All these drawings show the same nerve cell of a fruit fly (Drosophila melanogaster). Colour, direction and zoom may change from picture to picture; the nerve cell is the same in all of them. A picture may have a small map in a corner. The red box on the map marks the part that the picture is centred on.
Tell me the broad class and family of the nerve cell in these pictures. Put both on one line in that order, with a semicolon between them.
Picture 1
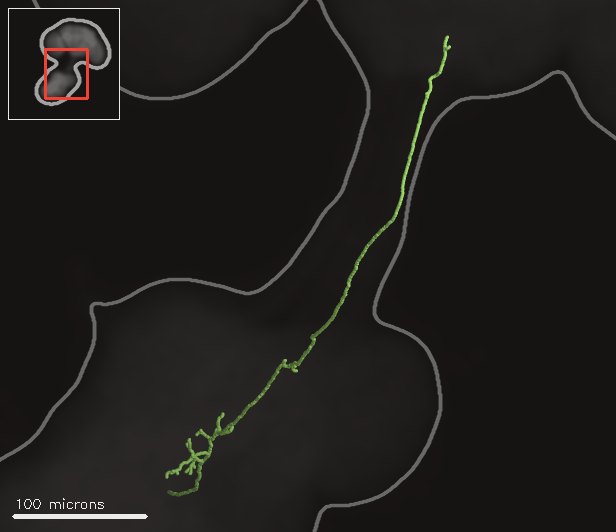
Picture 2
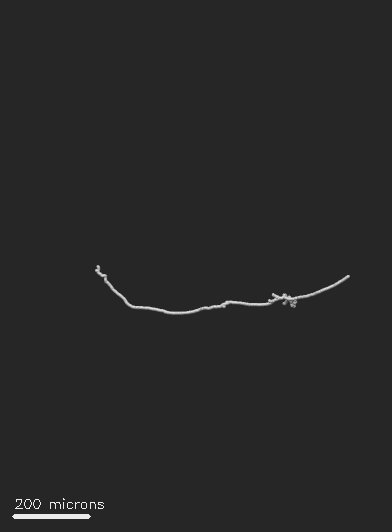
sensory neuron ascending to the brain; class mechanosensory proprioceptive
